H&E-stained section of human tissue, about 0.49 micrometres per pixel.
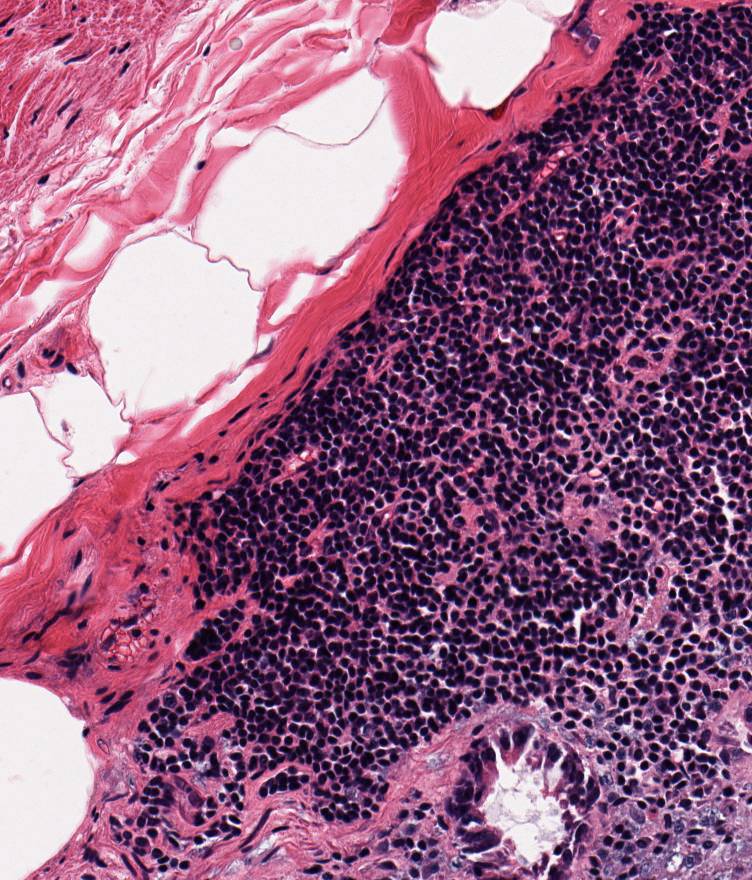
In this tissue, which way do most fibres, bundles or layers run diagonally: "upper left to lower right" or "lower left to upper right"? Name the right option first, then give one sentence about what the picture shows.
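Lower left to upper right. A band of dense pink collagen borders the lymphocyte sheet along a diagonal running from lower left to upper right.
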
